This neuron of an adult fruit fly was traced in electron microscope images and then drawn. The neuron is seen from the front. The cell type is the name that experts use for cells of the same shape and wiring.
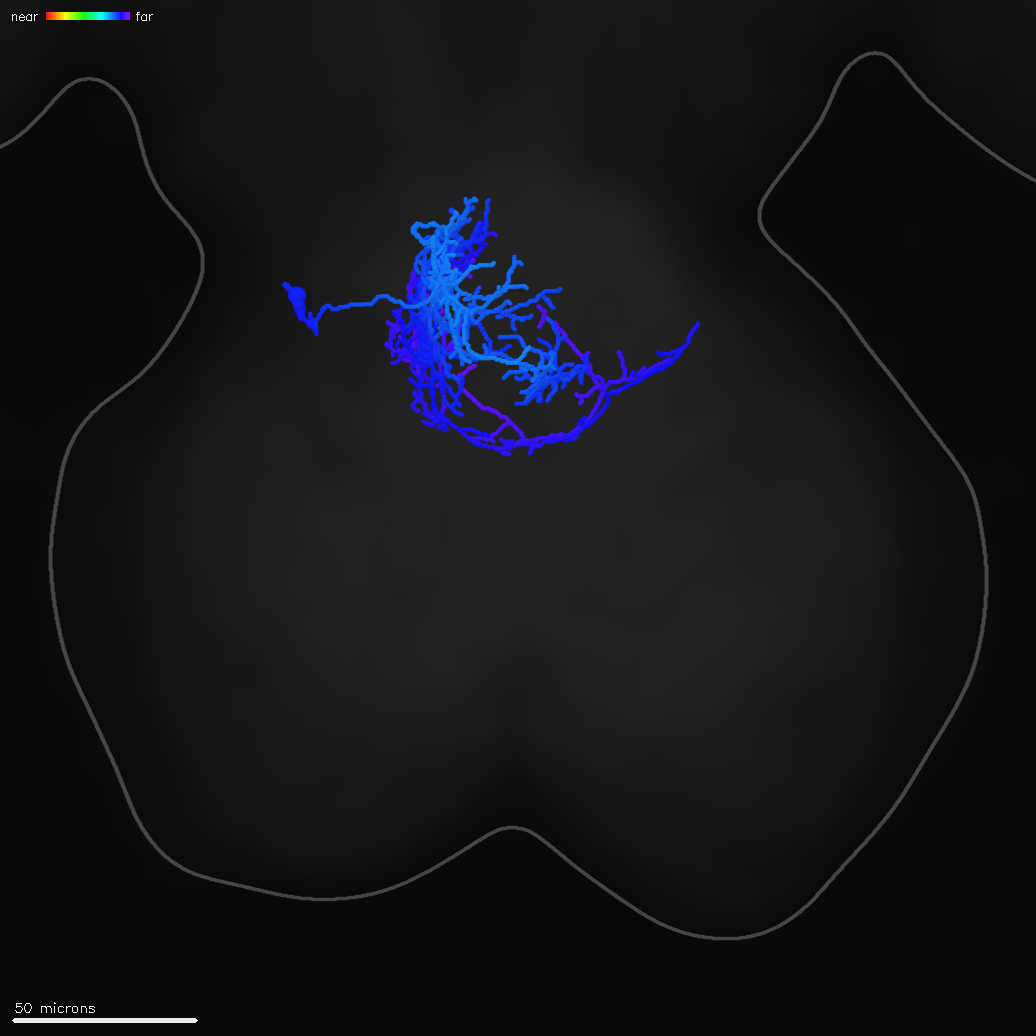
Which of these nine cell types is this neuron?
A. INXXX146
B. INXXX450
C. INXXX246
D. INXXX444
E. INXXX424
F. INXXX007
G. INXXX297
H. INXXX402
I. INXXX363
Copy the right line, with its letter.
G. INXXX297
